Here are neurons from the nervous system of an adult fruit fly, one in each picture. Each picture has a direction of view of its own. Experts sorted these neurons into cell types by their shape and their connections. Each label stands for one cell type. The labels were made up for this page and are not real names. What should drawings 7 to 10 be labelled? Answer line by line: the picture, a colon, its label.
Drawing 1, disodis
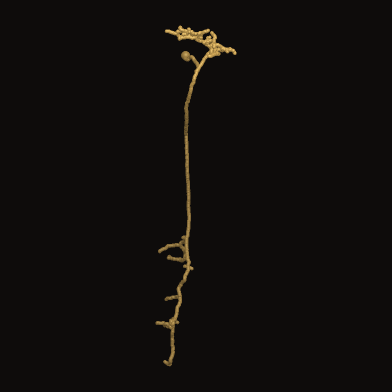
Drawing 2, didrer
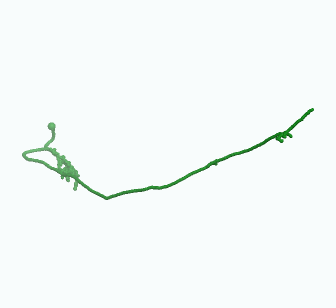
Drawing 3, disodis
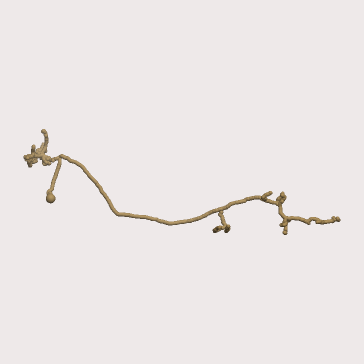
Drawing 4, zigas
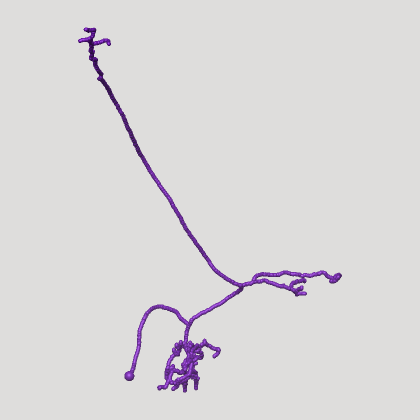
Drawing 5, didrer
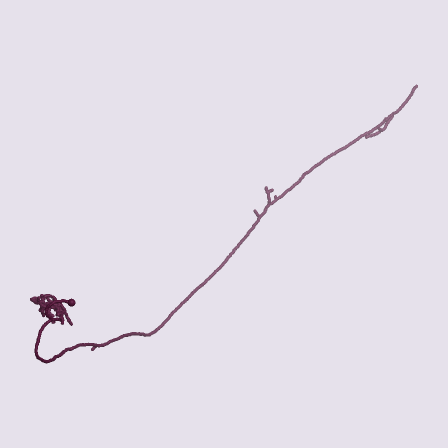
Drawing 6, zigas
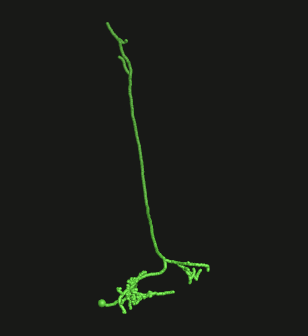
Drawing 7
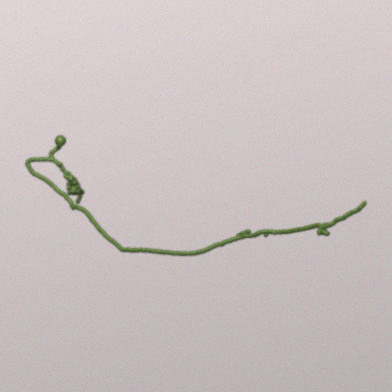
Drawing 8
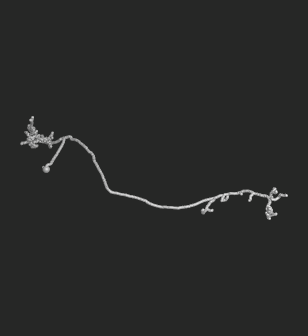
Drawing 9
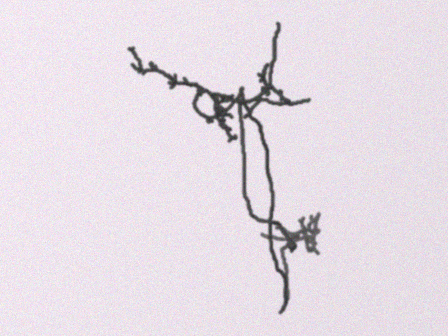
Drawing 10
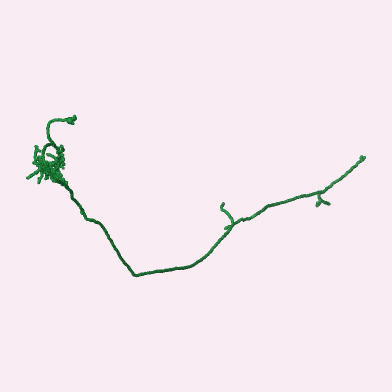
7: didrer
8: disodis
9: disodis
10: didrer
